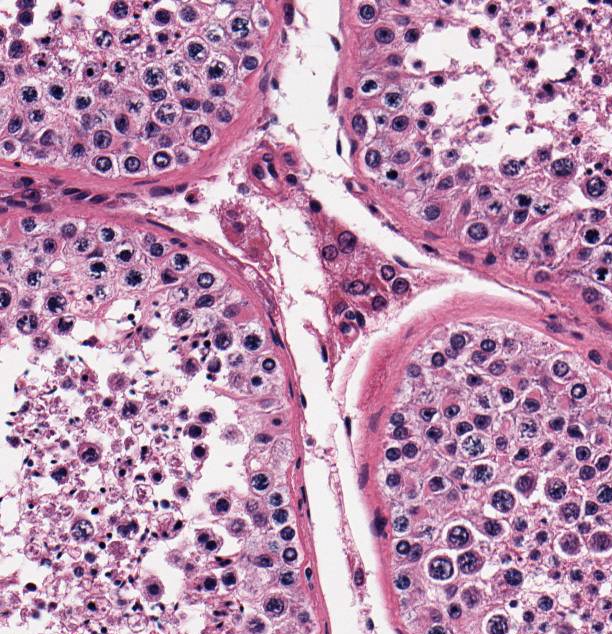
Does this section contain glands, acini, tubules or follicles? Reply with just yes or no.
Yes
